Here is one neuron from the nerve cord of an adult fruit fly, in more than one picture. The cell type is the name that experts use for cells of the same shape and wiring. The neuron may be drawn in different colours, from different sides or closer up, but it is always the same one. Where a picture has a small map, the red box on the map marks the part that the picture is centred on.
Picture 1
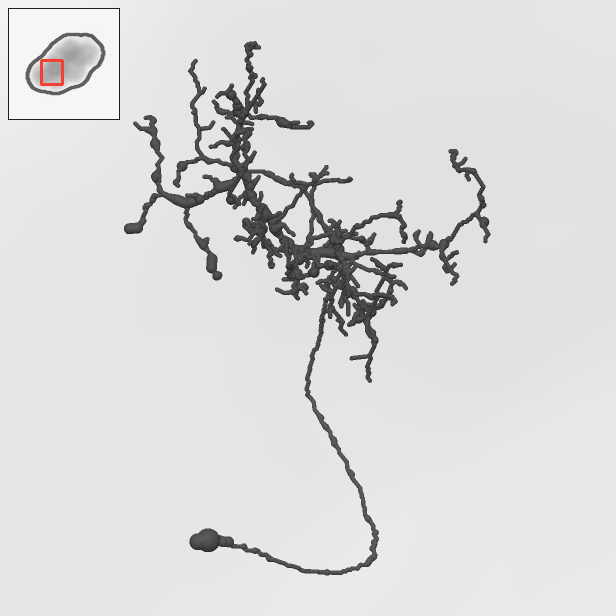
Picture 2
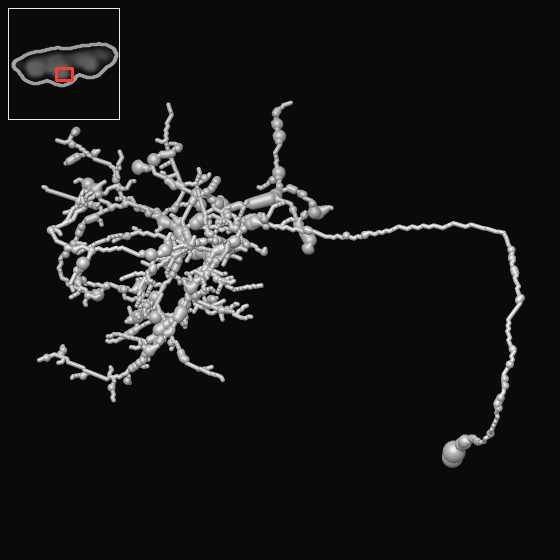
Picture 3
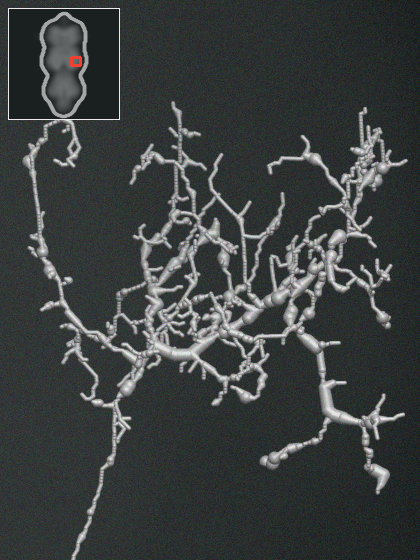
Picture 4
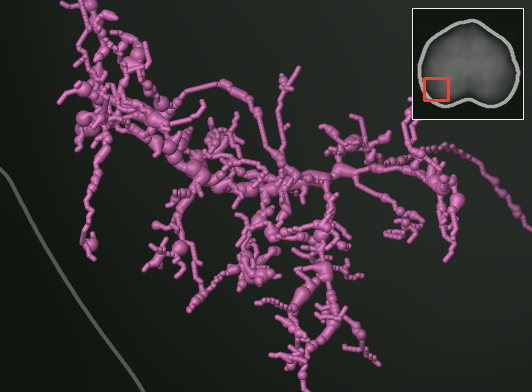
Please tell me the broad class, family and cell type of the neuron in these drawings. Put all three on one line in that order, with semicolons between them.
nerve-cord intrinsic neuron; hemilineage 20A.22A; IN20A.22A065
